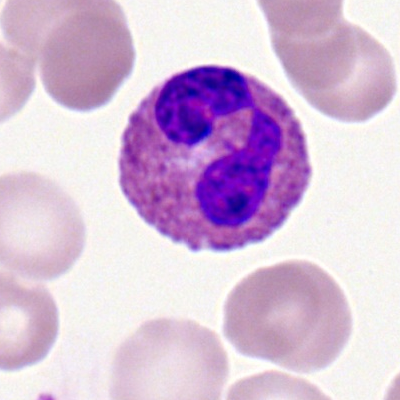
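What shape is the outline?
Round, with a finely bumpy edge.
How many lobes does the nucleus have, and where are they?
Two, one at the upper left and one at the lower right.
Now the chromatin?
Dark purple and coarsely clumped.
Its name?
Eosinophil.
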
